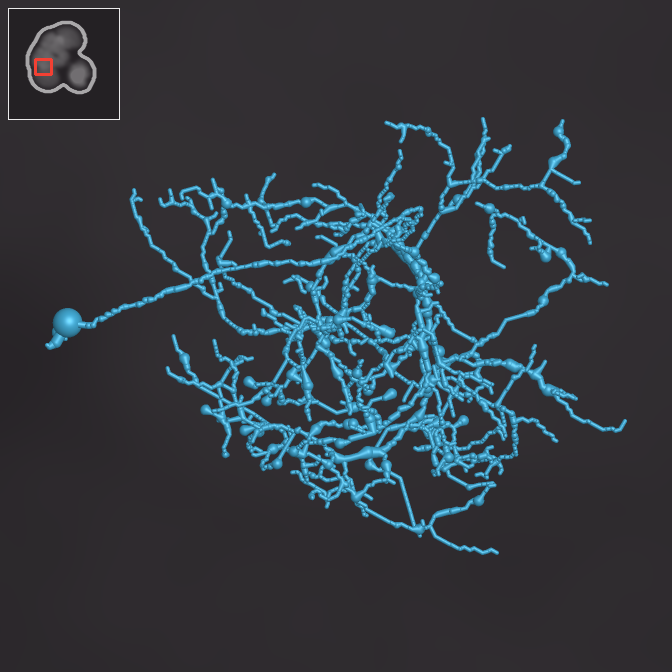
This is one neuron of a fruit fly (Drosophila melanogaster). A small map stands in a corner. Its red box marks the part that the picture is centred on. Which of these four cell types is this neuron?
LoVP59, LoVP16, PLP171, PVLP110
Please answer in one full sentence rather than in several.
It is PVLP110 that this neuron is, by cell type.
